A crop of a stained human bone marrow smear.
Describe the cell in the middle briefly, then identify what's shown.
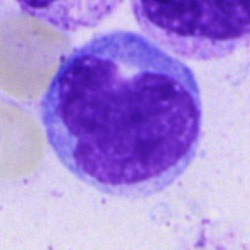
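Outline: round and smooth. Nucleus: it occupies most of the cell and has one notch in its upper edge. Cytoplasm: the rim is broader on the left side than on the right. The cell is a monocyte.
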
